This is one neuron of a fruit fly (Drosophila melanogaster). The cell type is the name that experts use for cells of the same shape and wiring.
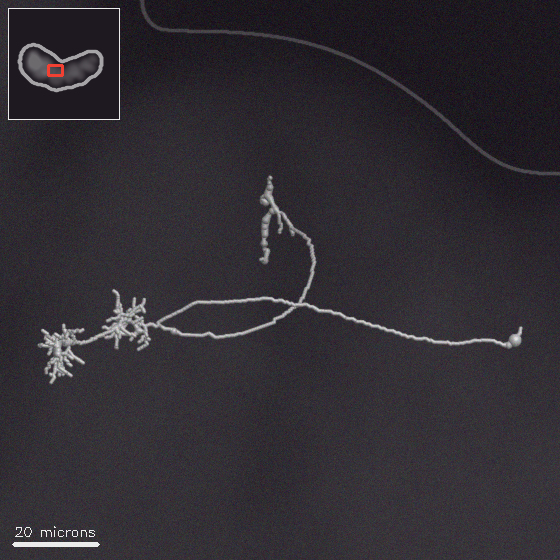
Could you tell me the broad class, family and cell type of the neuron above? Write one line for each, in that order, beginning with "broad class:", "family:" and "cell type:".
broad class: optic-lobe intrinsic neuron
family: T
cell type: T2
